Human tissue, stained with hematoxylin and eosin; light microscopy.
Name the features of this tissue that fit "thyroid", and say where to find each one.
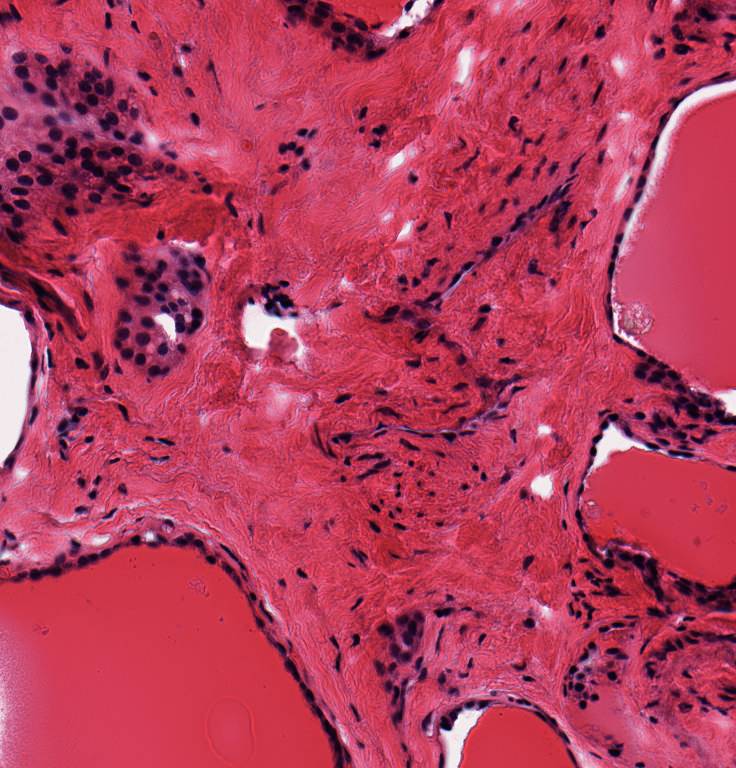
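The large rounded spaces along the right edge and the bottom, filled with homogeneous deep pink material, go with thyroid.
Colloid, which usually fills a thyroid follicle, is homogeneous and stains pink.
Each of those spaces is lined by a single layer of flattened cells with dark, elongated nuclei.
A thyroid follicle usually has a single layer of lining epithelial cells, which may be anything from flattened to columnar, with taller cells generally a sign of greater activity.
What goes less well is the broad band of dense stroma, wavy pink fibres with scattered spindle-shaped dark nuclei, separating the spaces.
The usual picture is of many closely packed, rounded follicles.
Over at the left, small clusters of cells with round dark nuclei sit around tiny lumens.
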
